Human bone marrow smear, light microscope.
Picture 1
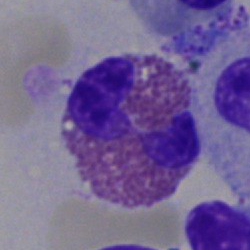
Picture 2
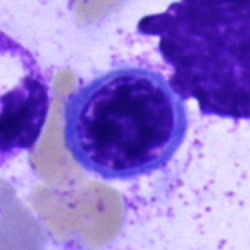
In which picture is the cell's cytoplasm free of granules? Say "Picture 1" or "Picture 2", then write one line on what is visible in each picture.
Picture 2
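In picture 1: The cytoplasm is packed with coarse granules.
In picture 2: The cytoplasm shows no granules.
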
